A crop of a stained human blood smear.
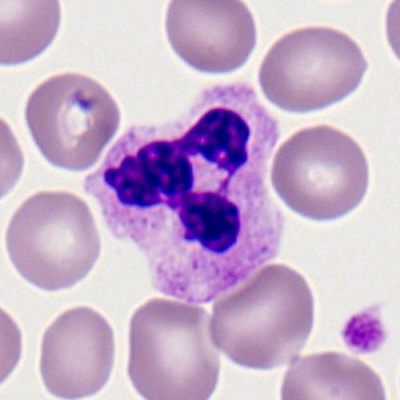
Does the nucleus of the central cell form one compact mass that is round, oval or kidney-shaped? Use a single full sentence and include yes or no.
No, in this cell the nucleus is split into separate segments.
